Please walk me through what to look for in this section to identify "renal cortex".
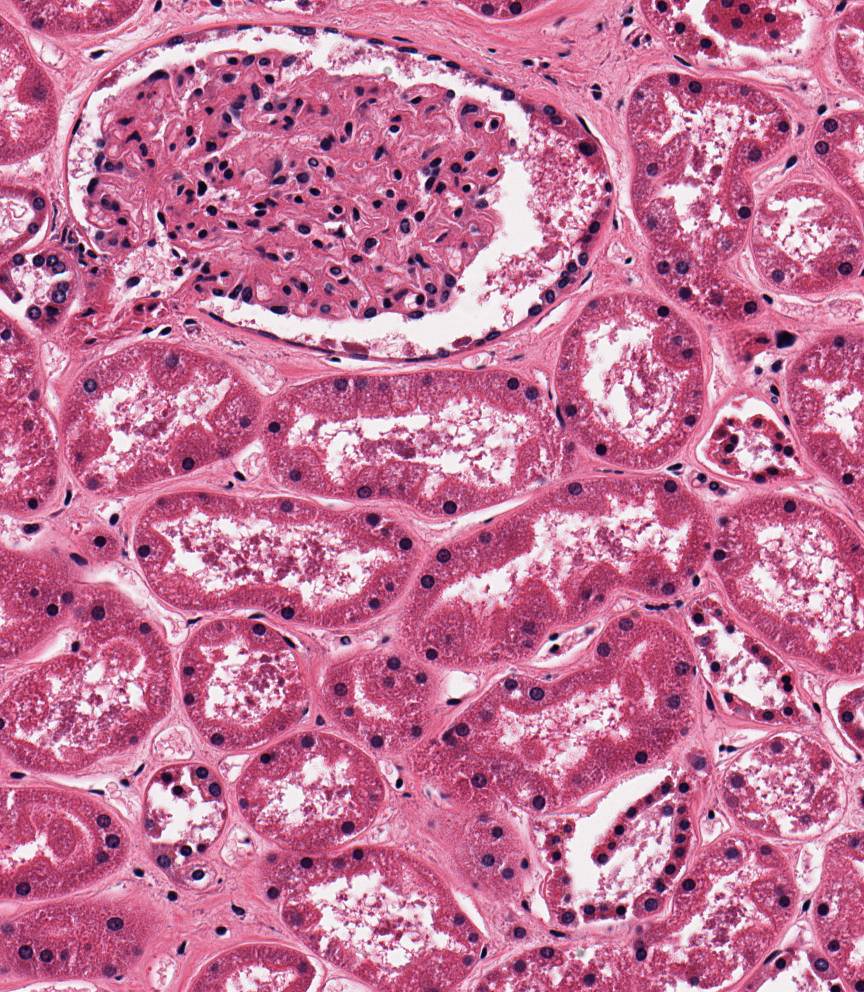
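This is renal cortex, and what fits is the layout: one glomerulus in the upper left, with closely packed tubules filling the rest.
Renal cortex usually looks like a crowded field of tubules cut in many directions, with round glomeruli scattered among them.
Most tubules are lined by cuboidal cells with abundant granular eosinophilic cytoplasm and small, round, dark nuclei toward the base. A few smaller tubules, such as one in the lower right-centre, have cleaner open lumens and more closely set nuclei.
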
